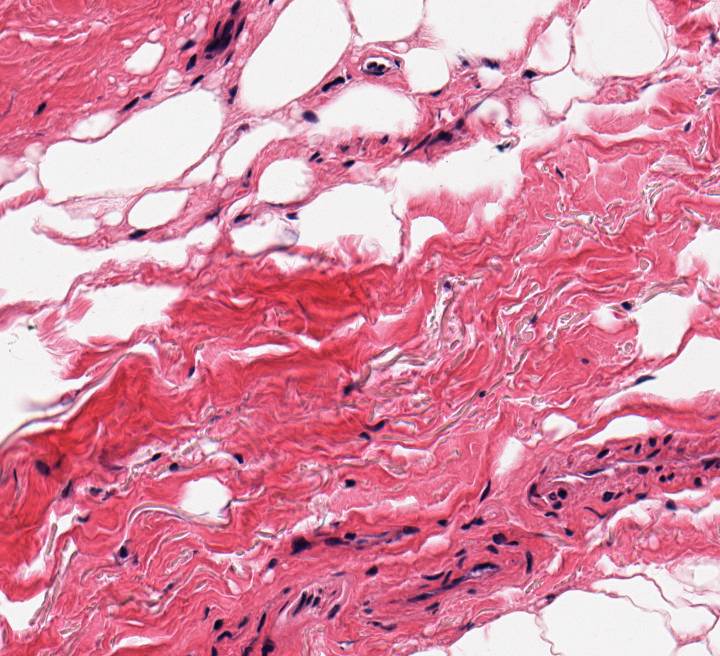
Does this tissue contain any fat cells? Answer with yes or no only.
Yes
